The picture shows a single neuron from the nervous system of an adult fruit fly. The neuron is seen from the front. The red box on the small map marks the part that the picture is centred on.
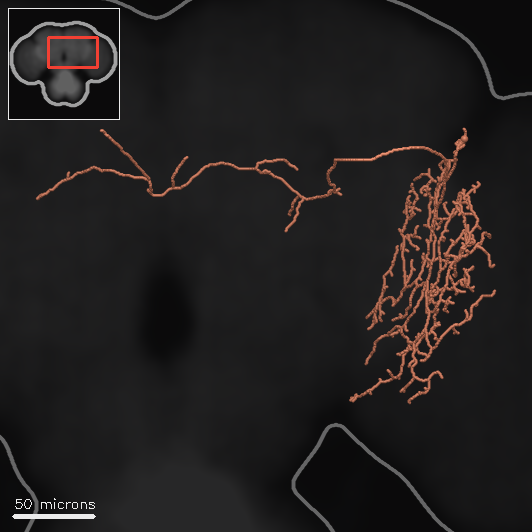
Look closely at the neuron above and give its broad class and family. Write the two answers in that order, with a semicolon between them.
visual projection neuron; LoVP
